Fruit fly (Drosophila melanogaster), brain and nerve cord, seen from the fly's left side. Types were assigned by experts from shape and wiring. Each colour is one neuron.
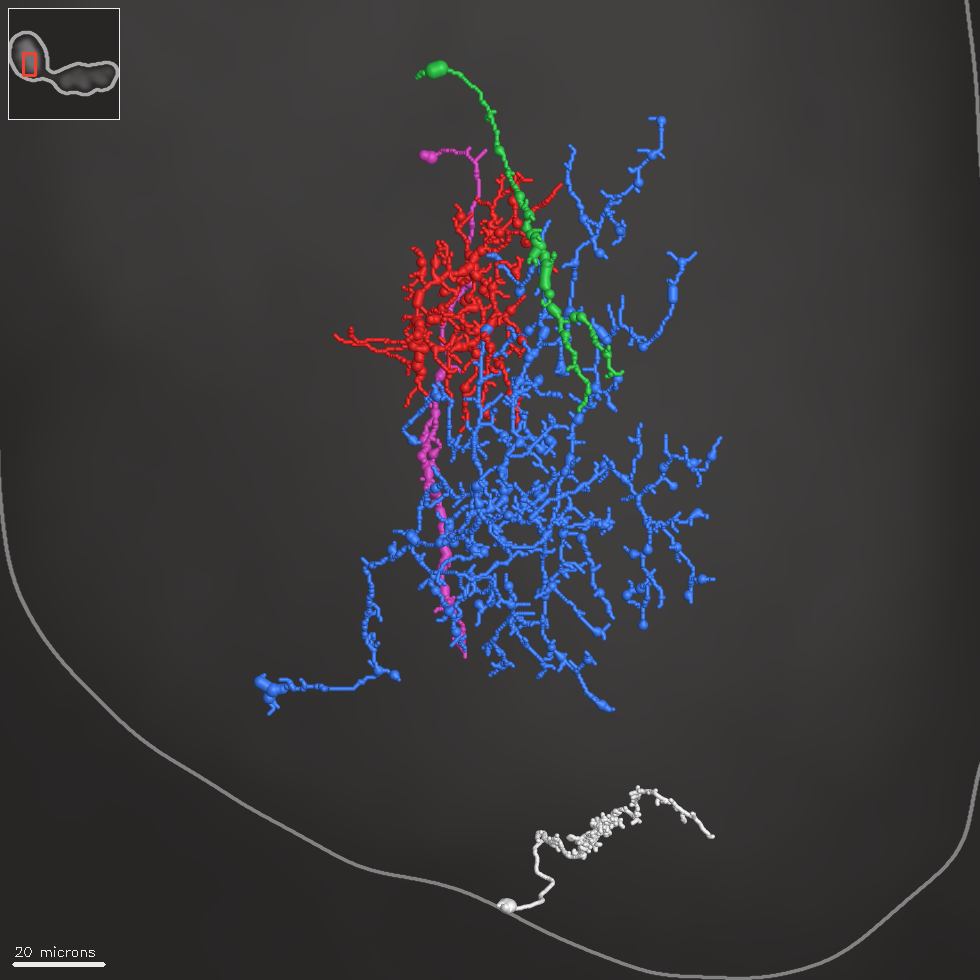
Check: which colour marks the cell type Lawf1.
red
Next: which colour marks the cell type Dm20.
blue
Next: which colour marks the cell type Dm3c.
magenta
